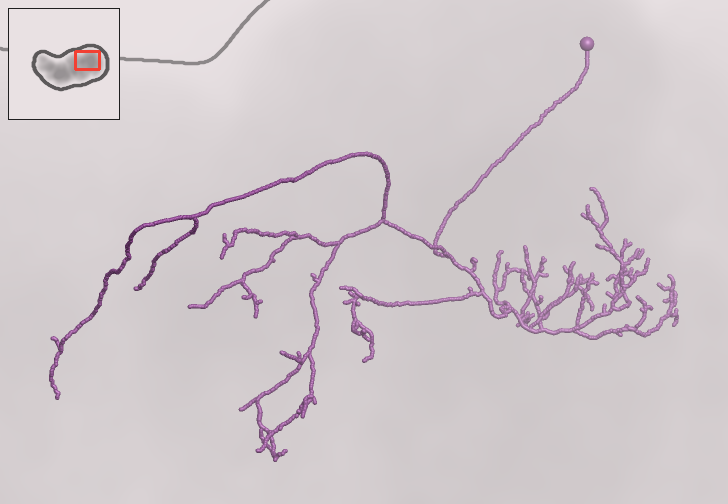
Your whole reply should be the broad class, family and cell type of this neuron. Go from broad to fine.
visual projection neuron; hemilineage VPNp&v1_posterior; LC36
